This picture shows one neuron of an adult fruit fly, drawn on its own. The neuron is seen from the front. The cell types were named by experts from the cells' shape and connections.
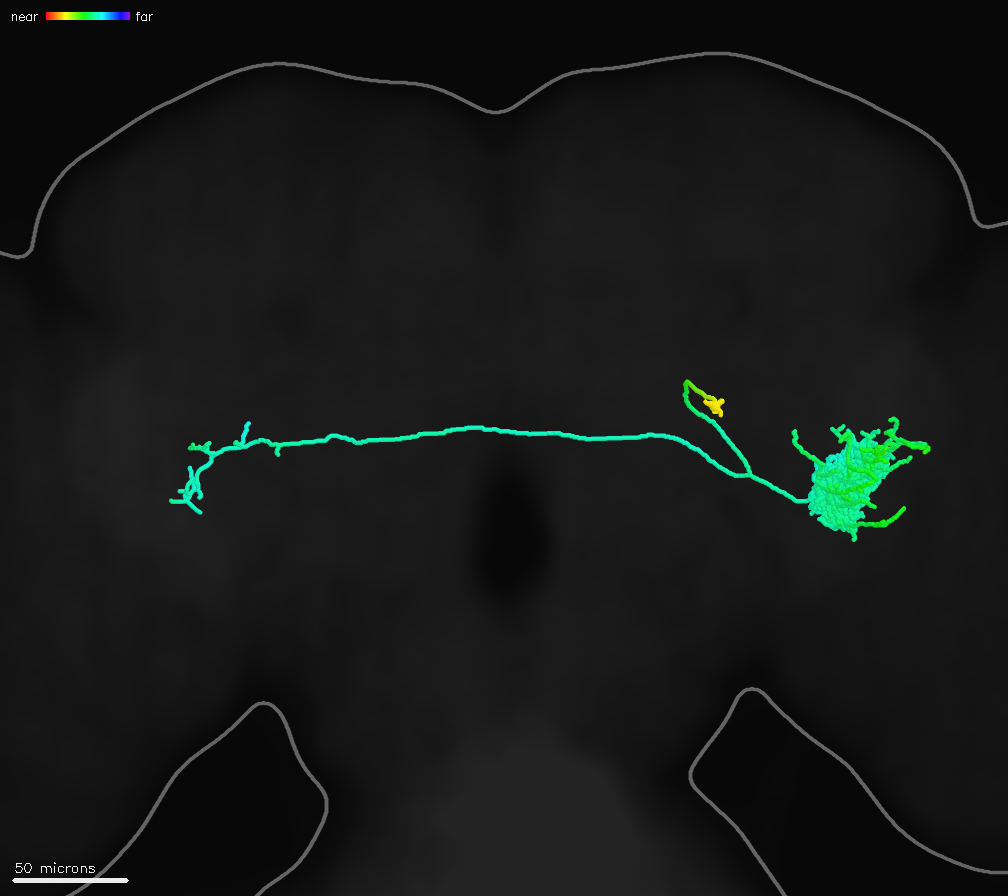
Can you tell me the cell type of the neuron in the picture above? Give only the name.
PVLP025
